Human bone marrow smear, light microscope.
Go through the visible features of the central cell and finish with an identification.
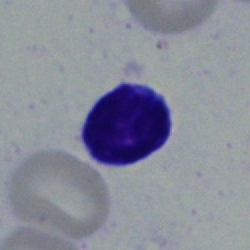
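Nucleus occupies nearly the entire cell. Chromatin very dark purple-blue, dense throughout. No nucleoli seen. No vacuoles visible. Lymphocyte.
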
